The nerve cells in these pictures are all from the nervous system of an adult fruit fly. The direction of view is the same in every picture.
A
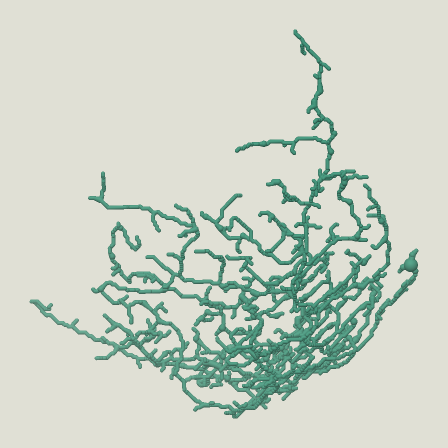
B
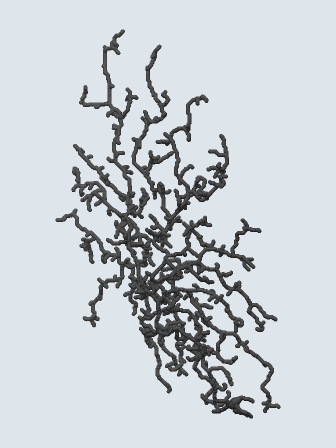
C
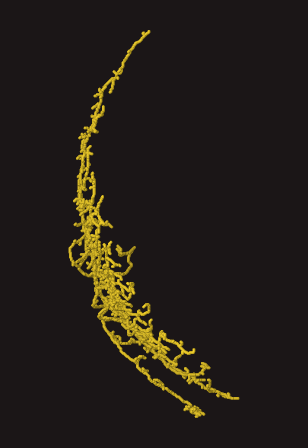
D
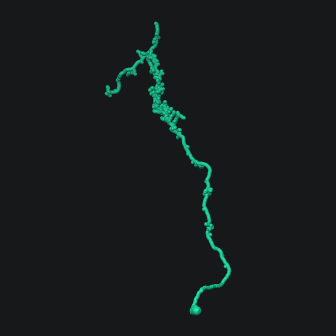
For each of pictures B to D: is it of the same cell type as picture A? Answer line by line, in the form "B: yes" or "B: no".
B: yes
C: yes
D: no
